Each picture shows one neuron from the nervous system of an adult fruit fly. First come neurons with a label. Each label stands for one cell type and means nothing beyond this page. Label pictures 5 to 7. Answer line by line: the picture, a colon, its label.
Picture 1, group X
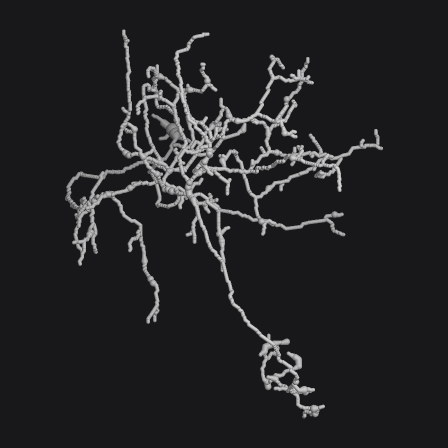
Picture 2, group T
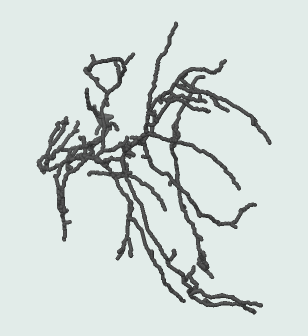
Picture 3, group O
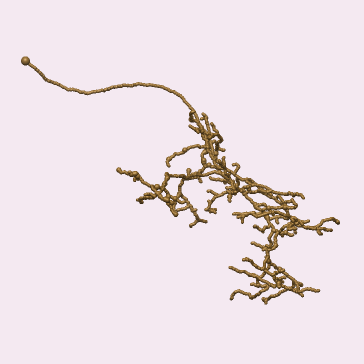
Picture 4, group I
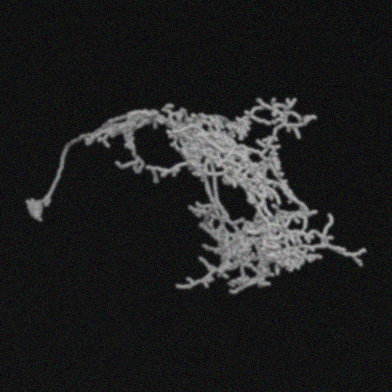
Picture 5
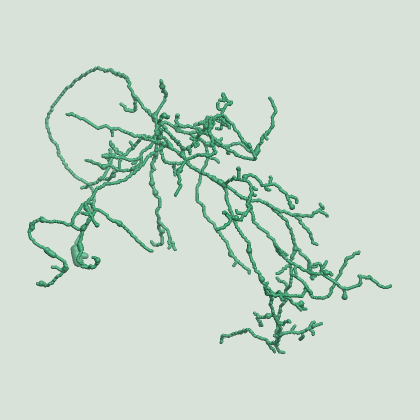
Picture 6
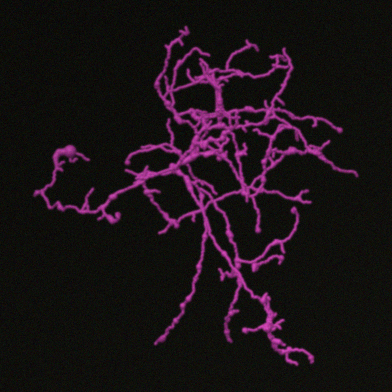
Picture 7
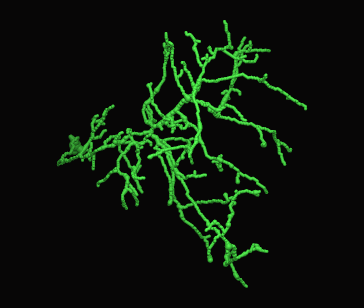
5: group O
6: group X
7: group T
